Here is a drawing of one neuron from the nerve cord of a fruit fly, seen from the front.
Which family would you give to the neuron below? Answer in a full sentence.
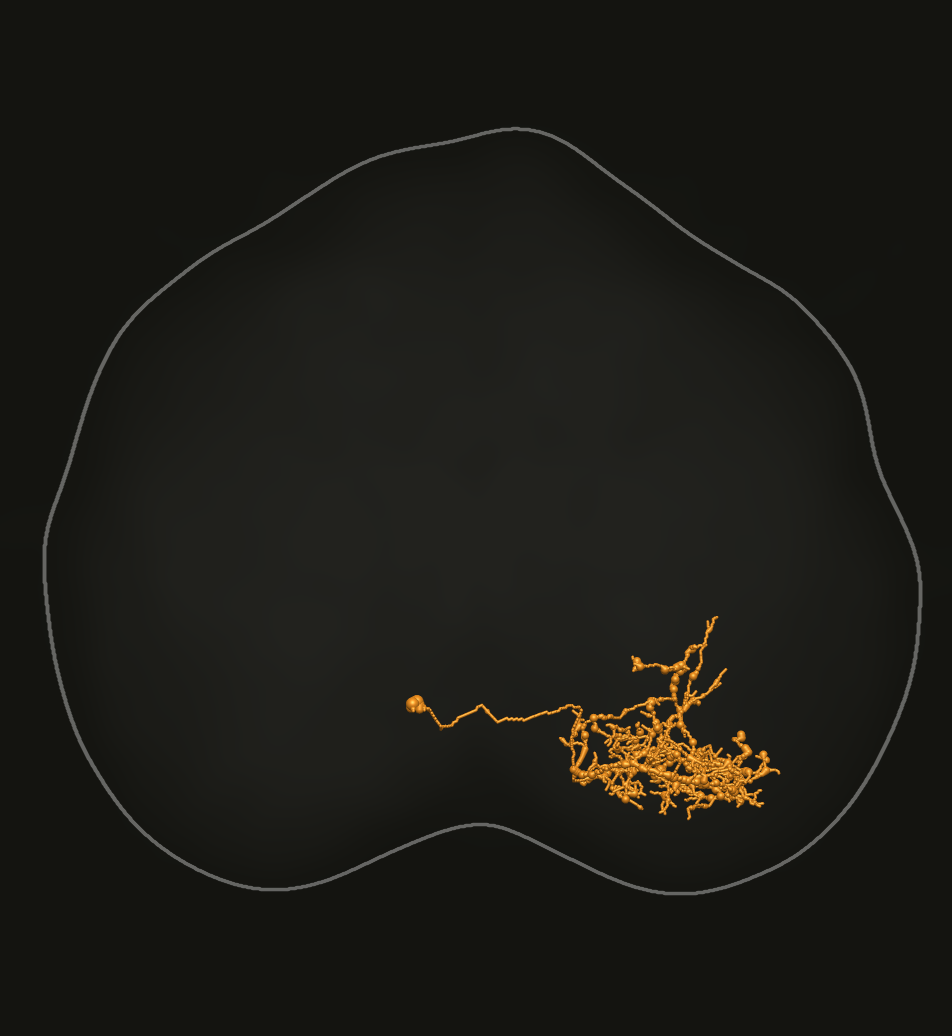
The family is hemilineage 14A.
